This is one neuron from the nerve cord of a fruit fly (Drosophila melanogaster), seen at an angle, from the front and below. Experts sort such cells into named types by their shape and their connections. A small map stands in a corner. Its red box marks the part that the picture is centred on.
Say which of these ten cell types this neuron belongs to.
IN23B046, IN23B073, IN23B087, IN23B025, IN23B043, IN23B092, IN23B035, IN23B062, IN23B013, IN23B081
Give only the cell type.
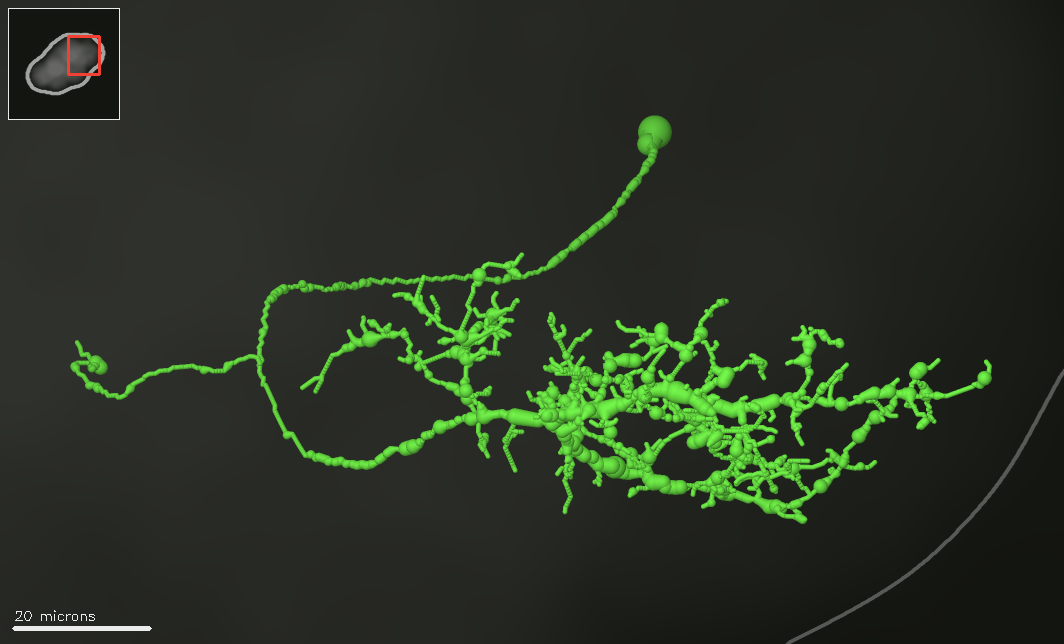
IN23B043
